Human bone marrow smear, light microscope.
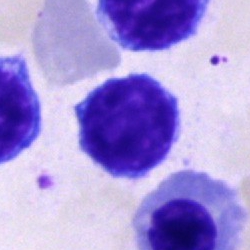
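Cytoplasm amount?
Very scant, only a thin rim at the edge.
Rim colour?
Blue.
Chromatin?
Deep purple, with faint paler mottled patches.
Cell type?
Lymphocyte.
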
